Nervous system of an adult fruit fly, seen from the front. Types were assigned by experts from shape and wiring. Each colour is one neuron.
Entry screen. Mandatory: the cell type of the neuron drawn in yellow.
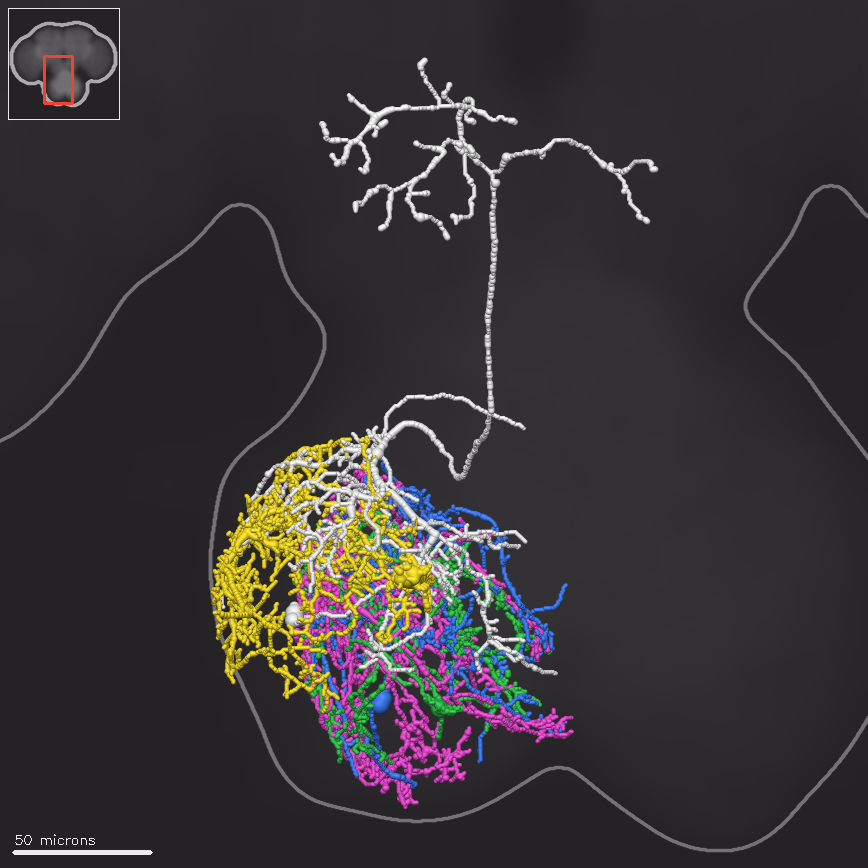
Tergopleural/Pleural promotor MN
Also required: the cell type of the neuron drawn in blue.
IN03A045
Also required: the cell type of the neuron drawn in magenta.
IN16B020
